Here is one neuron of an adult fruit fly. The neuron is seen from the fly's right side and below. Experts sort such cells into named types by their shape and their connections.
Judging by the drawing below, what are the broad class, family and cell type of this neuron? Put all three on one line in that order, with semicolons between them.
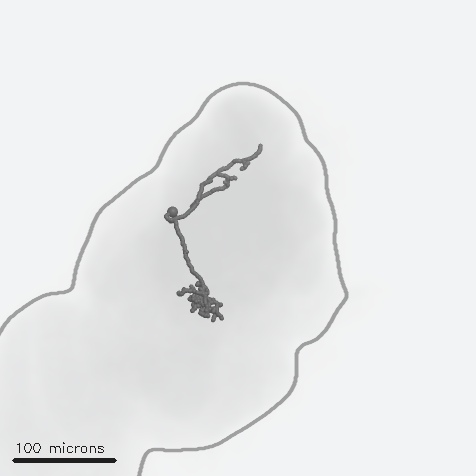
visual projection neuron; hemilineage VLPp&l1_lateral; LC40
